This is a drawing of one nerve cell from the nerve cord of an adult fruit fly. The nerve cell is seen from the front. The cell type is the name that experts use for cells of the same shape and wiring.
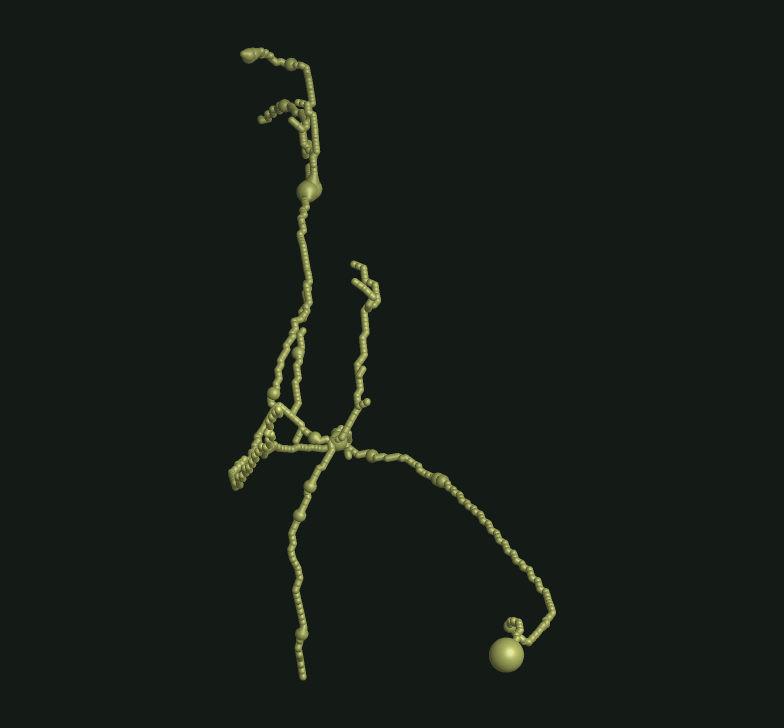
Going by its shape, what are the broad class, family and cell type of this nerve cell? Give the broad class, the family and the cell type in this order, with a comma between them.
ascending neuron, hemilineage 08B, AN08B113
